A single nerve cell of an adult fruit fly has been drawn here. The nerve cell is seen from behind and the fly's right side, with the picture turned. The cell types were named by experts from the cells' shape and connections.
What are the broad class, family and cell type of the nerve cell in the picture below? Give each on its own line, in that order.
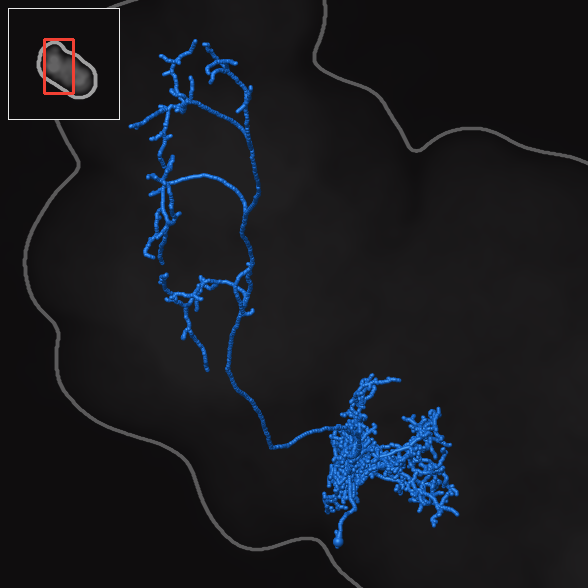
descending neuron
hemilineage LB6
DNge007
